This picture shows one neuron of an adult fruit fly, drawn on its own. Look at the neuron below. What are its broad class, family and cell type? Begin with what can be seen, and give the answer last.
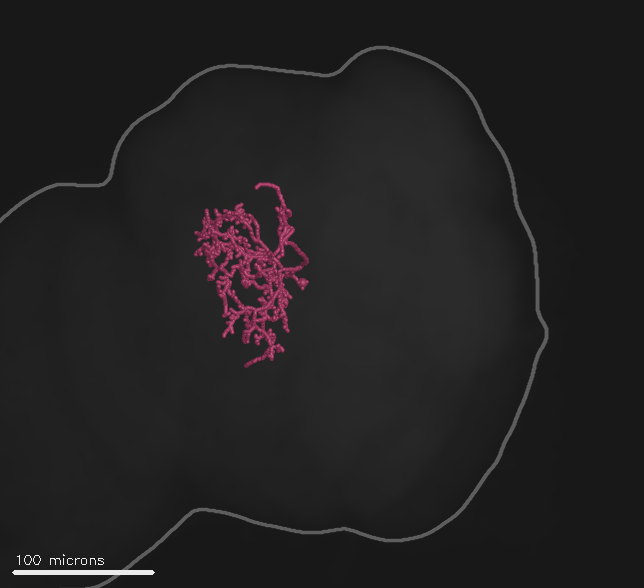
Its cell body lies in the middle of the picture. From top to bottom in the picture it spans about 130 microns. It is a central-brain intrinsic neuron. The family is hemilineage VLPa1_medial. It is of cell type aSP10B.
